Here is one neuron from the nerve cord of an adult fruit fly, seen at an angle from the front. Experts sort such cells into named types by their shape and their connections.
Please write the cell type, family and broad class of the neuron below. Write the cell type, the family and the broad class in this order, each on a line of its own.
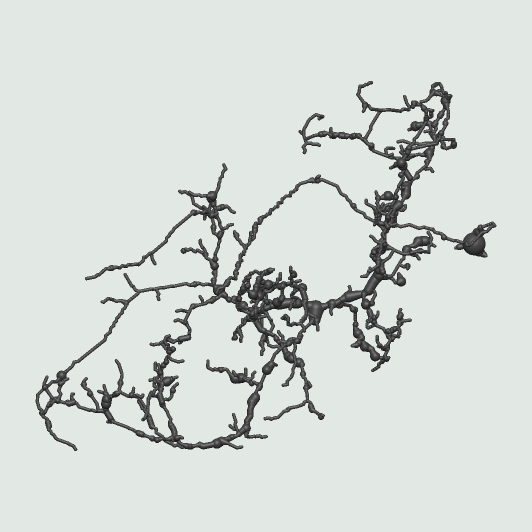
IN20A.22A033
hemilineage 20A.22A
nerve-cord intrinsic neuron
